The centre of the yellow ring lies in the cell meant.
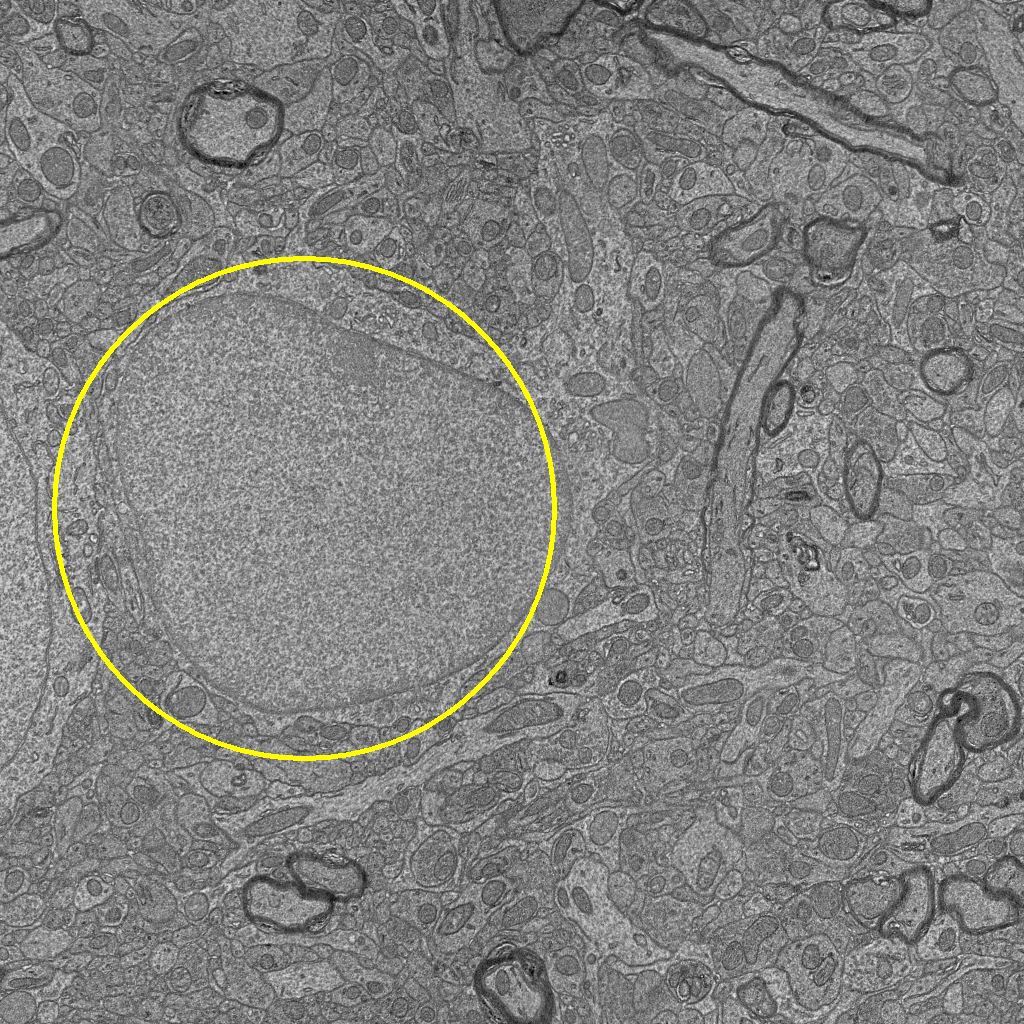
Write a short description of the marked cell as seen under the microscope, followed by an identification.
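Nucleus fills most of the area inside the ring. Envelope smooth, no deep infoldings. Chromatin fine-grained, even throughout. No nucleolus visible in this section. Astrocyte.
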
